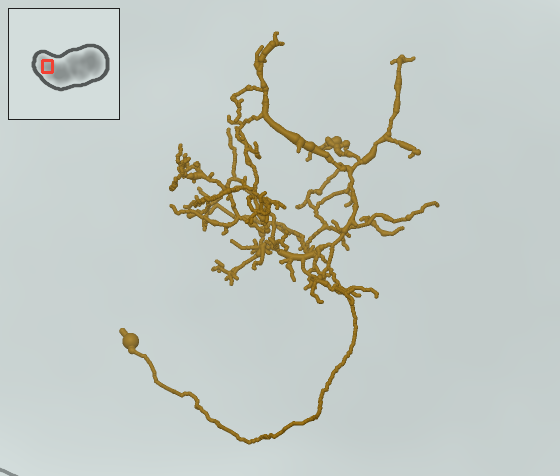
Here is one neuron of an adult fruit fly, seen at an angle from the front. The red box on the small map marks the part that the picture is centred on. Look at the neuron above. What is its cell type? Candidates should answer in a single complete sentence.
Of the cell type IN13B057 is this neuron.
